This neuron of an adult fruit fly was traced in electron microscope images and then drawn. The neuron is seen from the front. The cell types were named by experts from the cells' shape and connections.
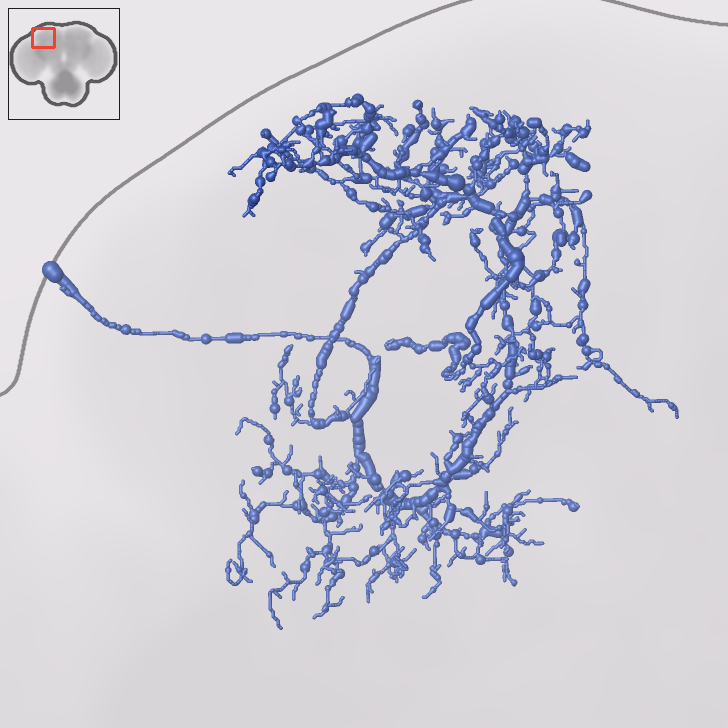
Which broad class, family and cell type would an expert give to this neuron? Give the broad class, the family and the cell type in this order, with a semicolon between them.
central-brain intrinsic neuron; hemilineage SLPpl2; SLP360_a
